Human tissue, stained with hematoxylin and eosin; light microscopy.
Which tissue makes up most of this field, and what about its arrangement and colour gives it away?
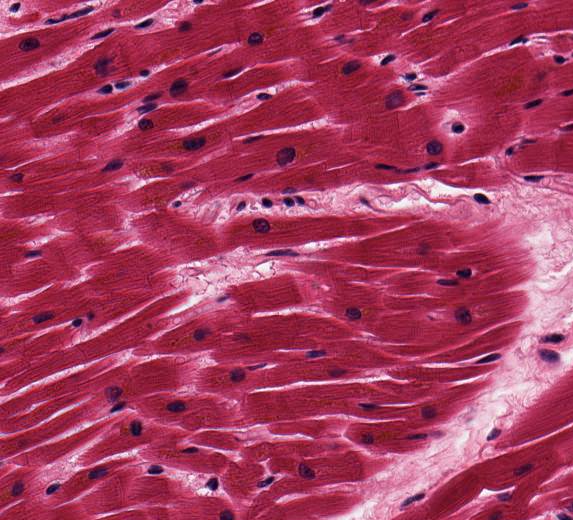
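Myocardium occupies the field. Its muscle fibres branch and join one another rather than running as separate cylinders, and each cell has a single oval nucleus lying centrally.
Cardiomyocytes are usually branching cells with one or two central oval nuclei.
The fibre cytoplasm stains deep pink-red with faint cross-striations.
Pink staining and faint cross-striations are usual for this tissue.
A pale band of loose, wispy connective tissue crosses from centre-left to the right edge.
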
